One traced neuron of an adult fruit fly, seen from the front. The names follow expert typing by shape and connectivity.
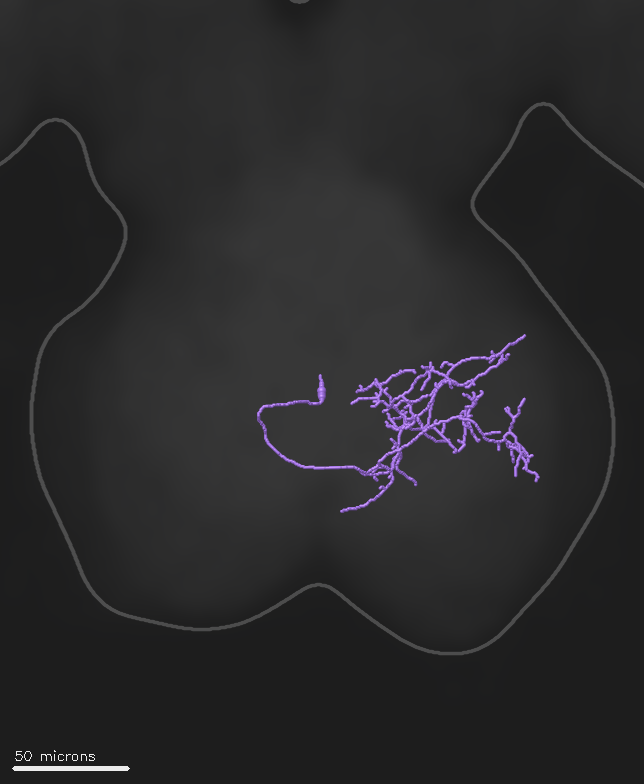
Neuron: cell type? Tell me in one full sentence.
The neuron here is of the cell type IN01A063_c.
